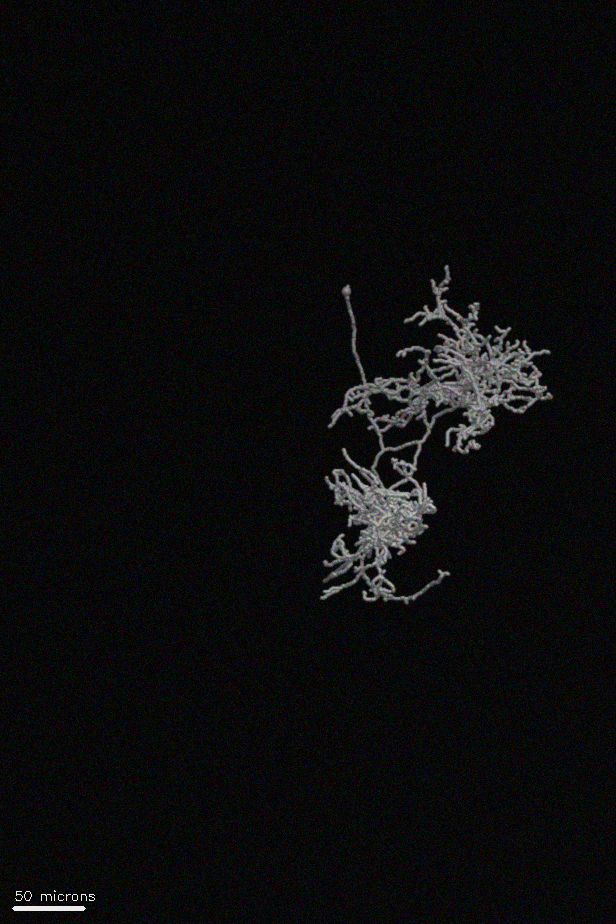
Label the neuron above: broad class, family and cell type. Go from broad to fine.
central-brain intrinsic neuron; PPM; PPM1201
